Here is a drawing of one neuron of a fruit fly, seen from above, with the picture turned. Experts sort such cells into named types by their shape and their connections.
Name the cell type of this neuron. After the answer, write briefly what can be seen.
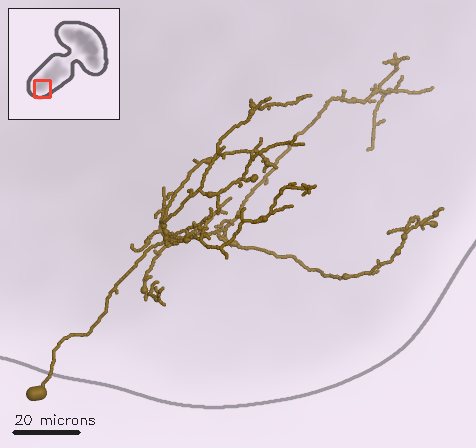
Its cell type is IN20A.22A088. It is a nerve-cord intrinsic neuron. The cell body is at the lower left of the picture. By the scale bar it is about 130 microns wide in this view. Dozens of branch ends can be seen.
